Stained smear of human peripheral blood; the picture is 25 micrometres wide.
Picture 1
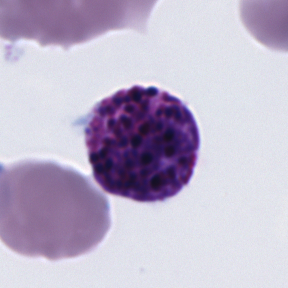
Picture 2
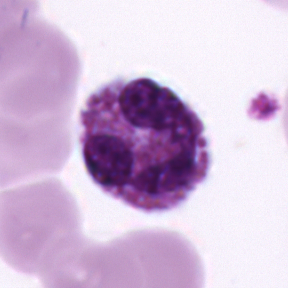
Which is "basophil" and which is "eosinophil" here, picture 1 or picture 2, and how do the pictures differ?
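Picture 1 shows the basophil, and picture 2 the eosinophil. In picture 1 the cell is packed with many coarse granules, dark purple to nearly black, lying over the whole cell, its centre included. The nucleus is hidden beneath them, so I can't make out its shape.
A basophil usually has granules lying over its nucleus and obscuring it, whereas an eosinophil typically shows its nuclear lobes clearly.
In picture 2, by contrast, the chromatin is dense, dark purple and coarsely clumped, and a pale pinkish area of cytoplasm lies in the centre between the nuclear lobes. The granules there are coarse and reddish-purple, filling the cytoplasm right out to the cell edge. That cell is roughly round, about 12 by 11 micrometres, with a slightly bumpy edge formed by granules.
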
